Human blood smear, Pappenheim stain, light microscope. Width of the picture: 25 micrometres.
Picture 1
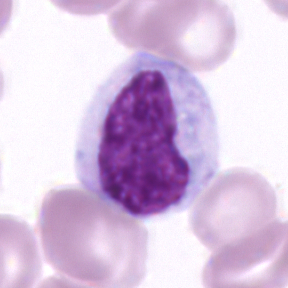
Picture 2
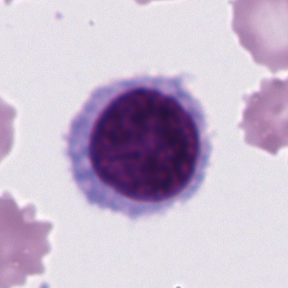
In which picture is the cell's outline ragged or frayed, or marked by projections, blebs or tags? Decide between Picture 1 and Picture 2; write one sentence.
The cell of Picture 2 has a border that is ragged or frayed, or bears projections, blebs or tags.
